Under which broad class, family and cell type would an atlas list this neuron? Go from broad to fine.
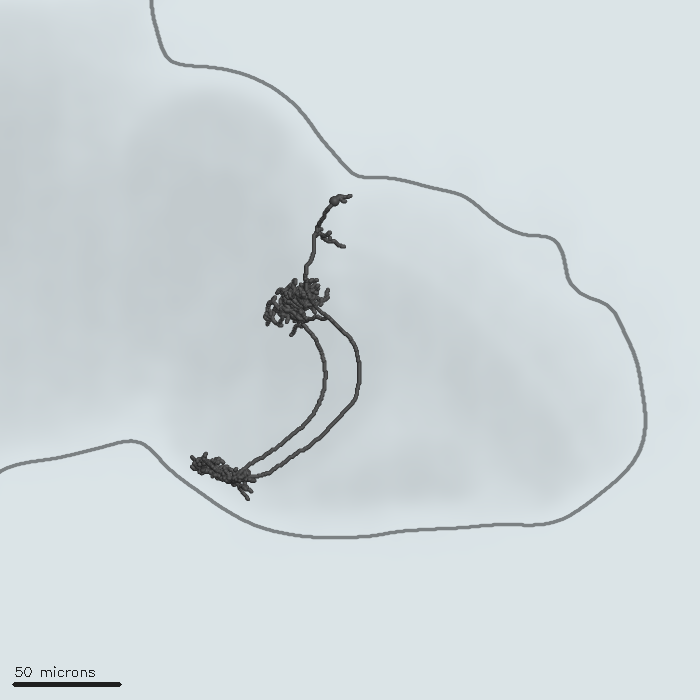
optic-lobe intrinsic neuron; TmY; TmY19a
